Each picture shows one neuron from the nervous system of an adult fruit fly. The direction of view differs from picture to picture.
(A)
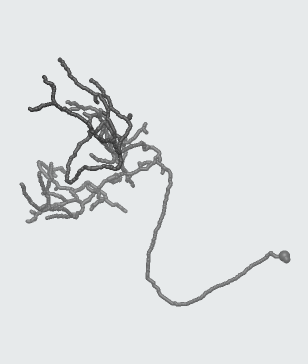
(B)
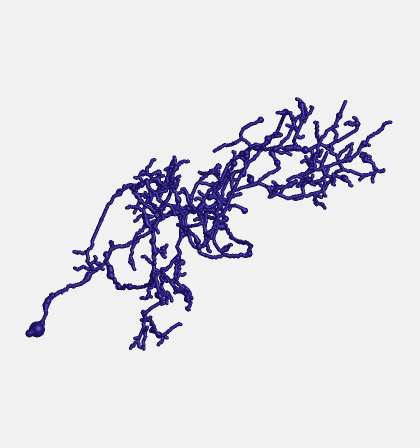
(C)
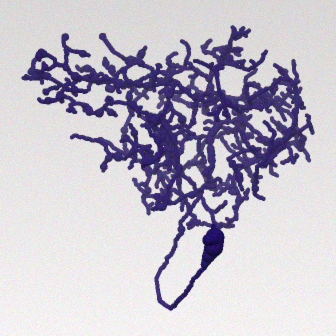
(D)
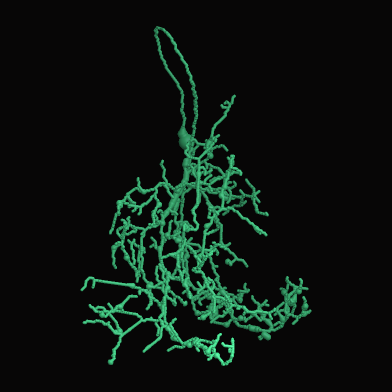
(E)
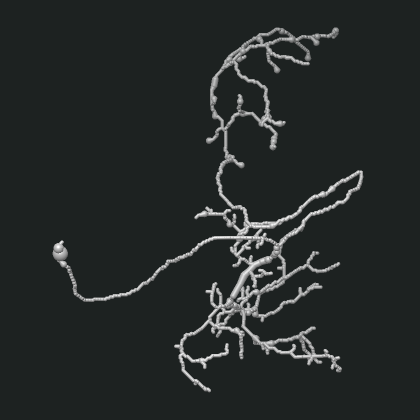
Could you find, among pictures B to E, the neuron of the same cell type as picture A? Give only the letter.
E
